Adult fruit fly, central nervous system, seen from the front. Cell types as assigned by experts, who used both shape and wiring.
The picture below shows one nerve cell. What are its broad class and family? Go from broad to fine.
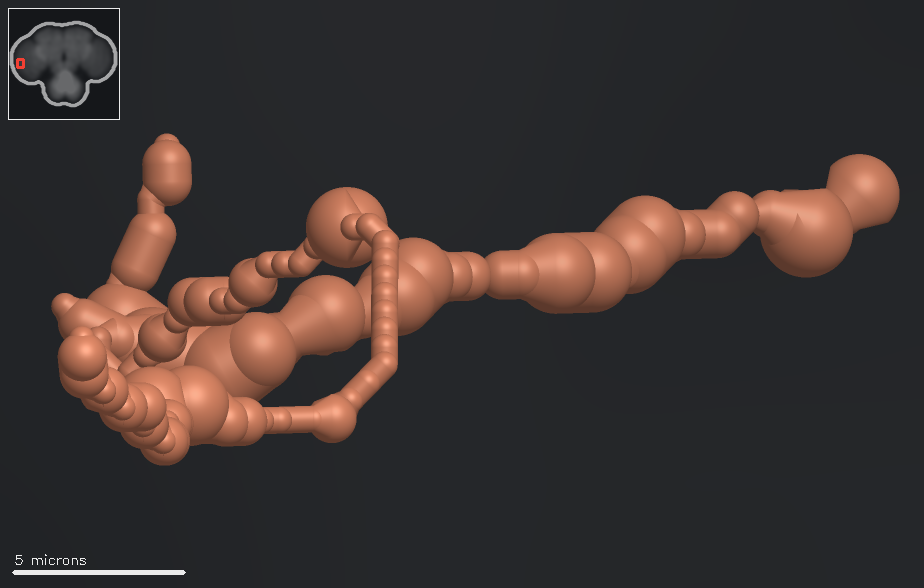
photoreceptor or other optic-lobe sensory neuron; class visual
